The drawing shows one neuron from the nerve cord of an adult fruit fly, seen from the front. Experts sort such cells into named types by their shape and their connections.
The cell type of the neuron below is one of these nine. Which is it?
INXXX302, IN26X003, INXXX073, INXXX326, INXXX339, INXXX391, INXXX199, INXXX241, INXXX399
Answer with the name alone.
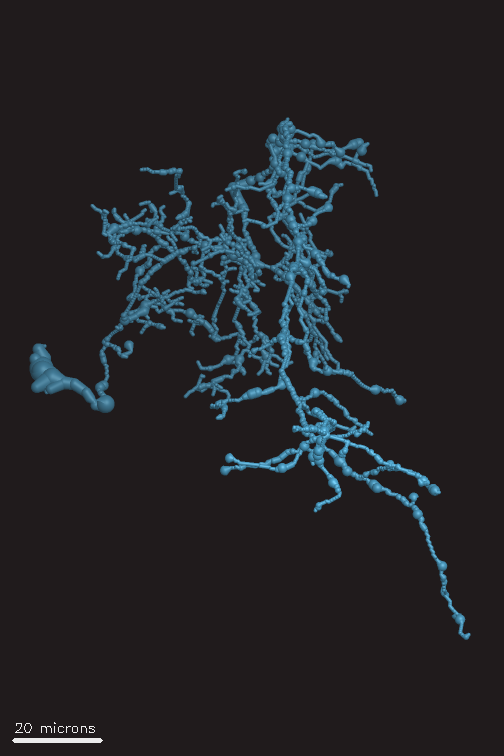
INXXX241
